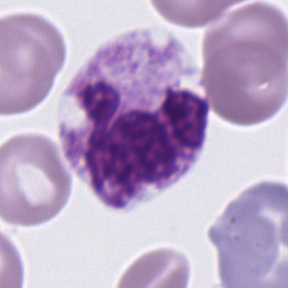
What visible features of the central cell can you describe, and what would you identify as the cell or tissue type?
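About three joined lobes make up the nucleus, which lies mainly in the lower half of the cell. The upper part is cytoplasm, pale and almost colourless between purple-violet granules scattered throughout. This is a segmented neutrophil.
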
